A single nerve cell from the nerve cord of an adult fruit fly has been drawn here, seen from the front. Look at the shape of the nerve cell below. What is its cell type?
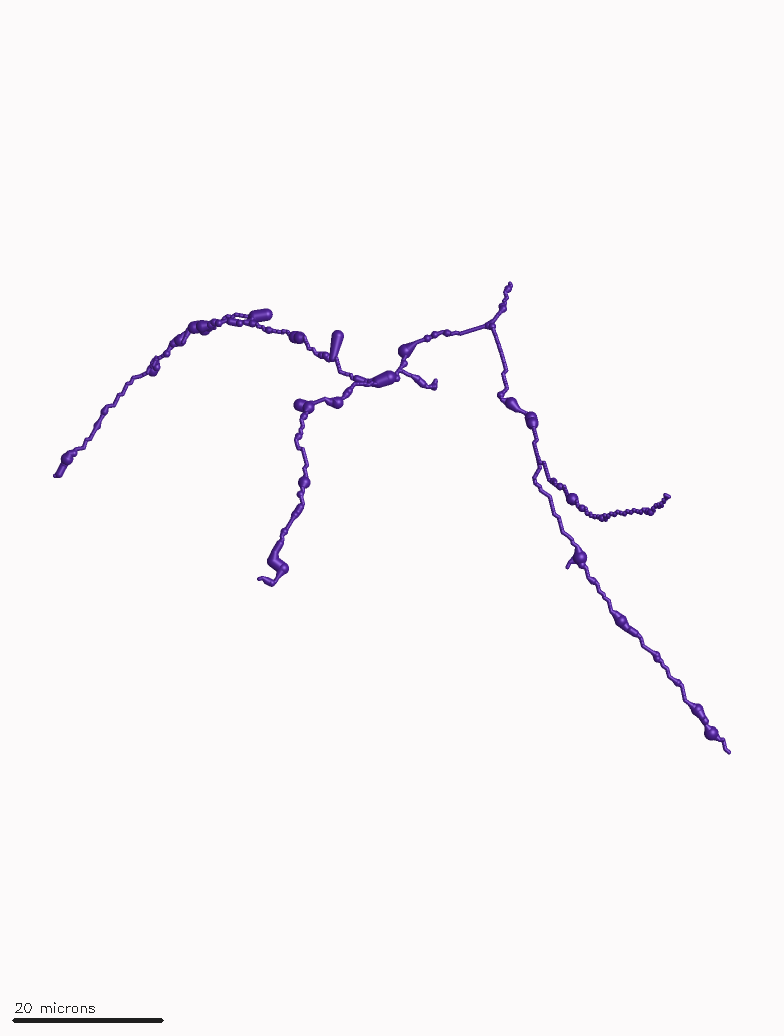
DNge019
